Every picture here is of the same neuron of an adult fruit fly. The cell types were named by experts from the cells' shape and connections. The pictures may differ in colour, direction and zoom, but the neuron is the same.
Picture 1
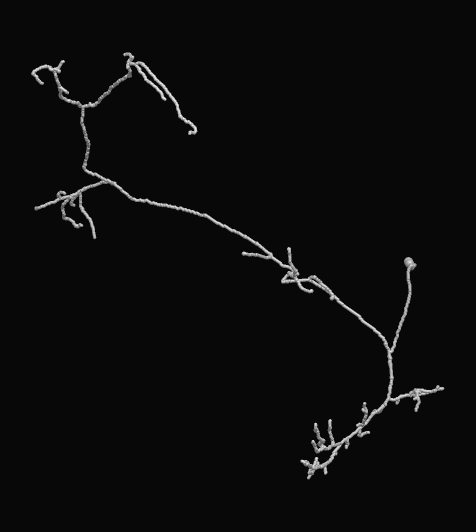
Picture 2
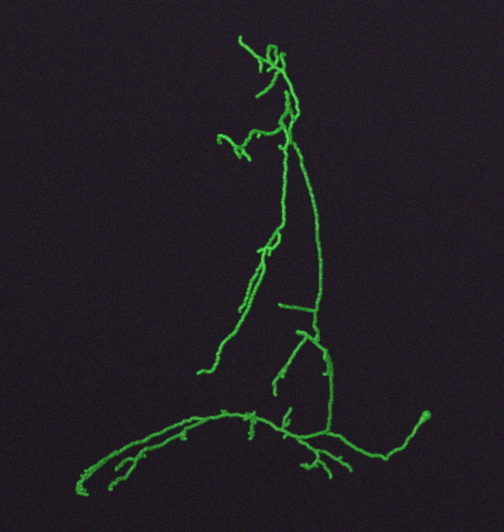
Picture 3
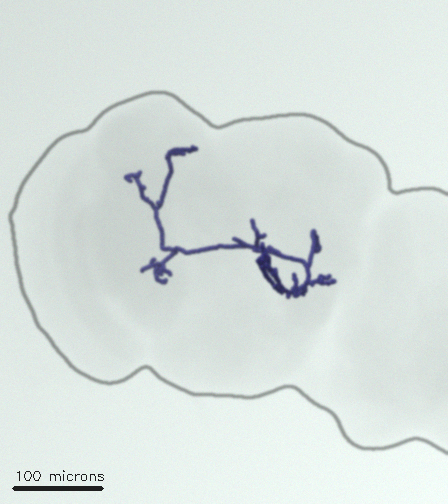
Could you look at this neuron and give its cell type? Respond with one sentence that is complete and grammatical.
This neuron has been assigned cell type LAL189.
